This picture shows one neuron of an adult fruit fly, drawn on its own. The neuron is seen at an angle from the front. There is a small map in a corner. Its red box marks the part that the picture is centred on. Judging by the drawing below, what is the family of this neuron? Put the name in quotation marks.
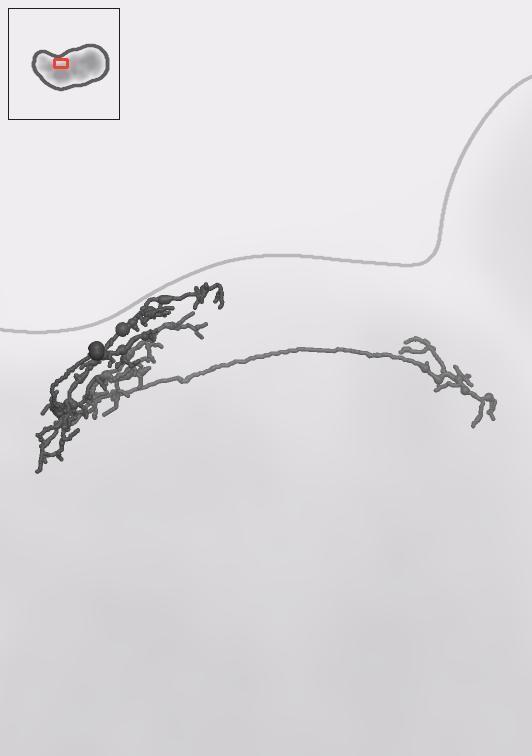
"Tm"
